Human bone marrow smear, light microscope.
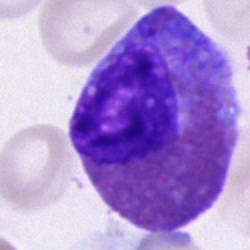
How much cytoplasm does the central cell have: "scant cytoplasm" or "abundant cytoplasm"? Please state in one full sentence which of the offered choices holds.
There is abundant cytoplasm around the nucleus of this cell.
